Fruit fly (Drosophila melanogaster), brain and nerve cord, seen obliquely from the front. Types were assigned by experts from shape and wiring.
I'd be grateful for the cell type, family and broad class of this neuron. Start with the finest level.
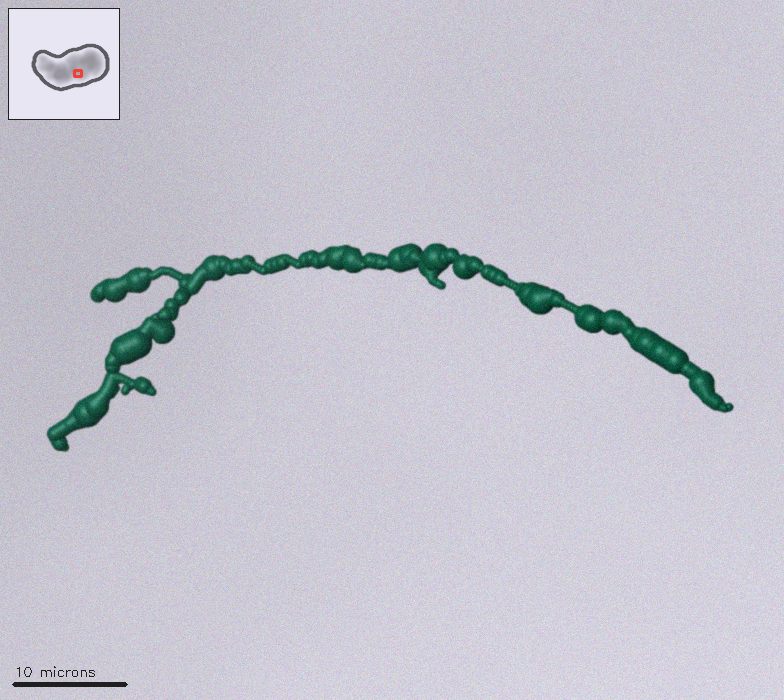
JO-B1_a; class mechanosensory; sensory neuron entering the brain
